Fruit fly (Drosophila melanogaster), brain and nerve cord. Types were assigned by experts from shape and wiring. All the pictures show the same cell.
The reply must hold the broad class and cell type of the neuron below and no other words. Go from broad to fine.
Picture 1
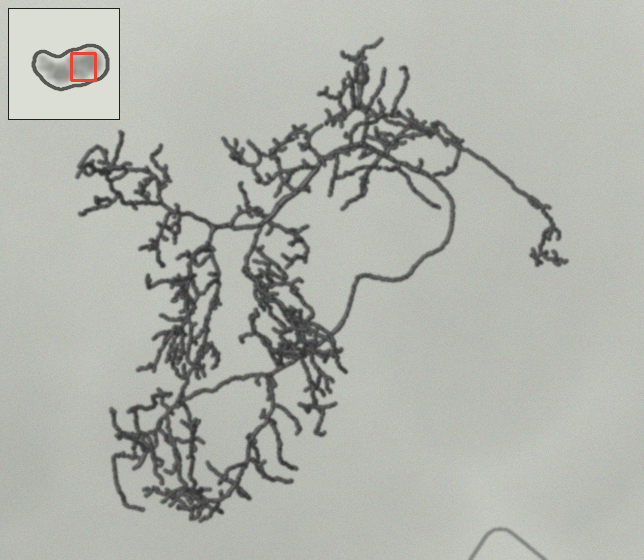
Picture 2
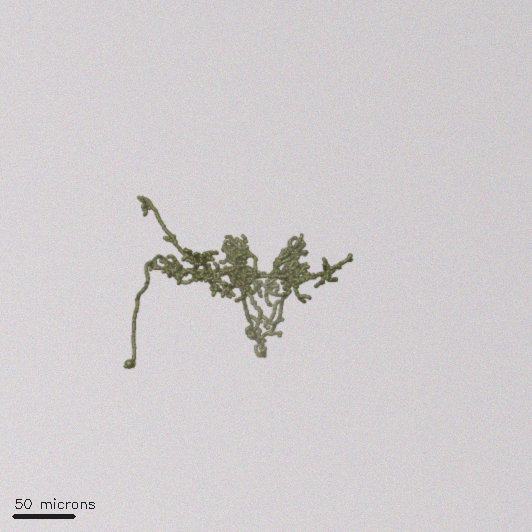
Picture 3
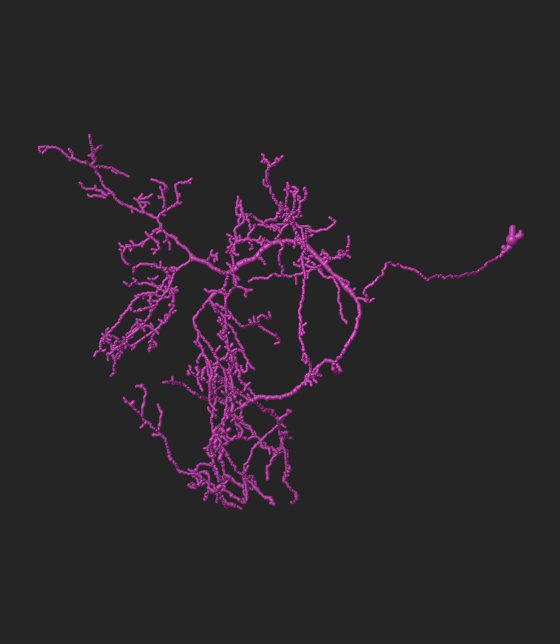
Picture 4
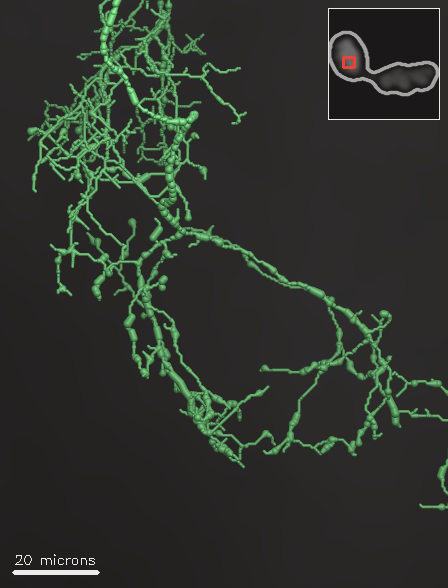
central-brain intrinsic neuron; CL264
